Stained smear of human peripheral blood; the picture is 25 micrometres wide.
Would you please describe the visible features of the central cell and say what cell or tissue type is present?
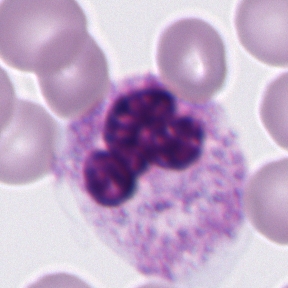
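Look first at where the nucleus sits: in the upper part of the cell, leaving more cytoplasm below it. Inside it, no nucleoli are visible. Many small violet granules are scattered through the cytoplasm, and there are no vacuoles. This is a segmented neutrophil.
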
